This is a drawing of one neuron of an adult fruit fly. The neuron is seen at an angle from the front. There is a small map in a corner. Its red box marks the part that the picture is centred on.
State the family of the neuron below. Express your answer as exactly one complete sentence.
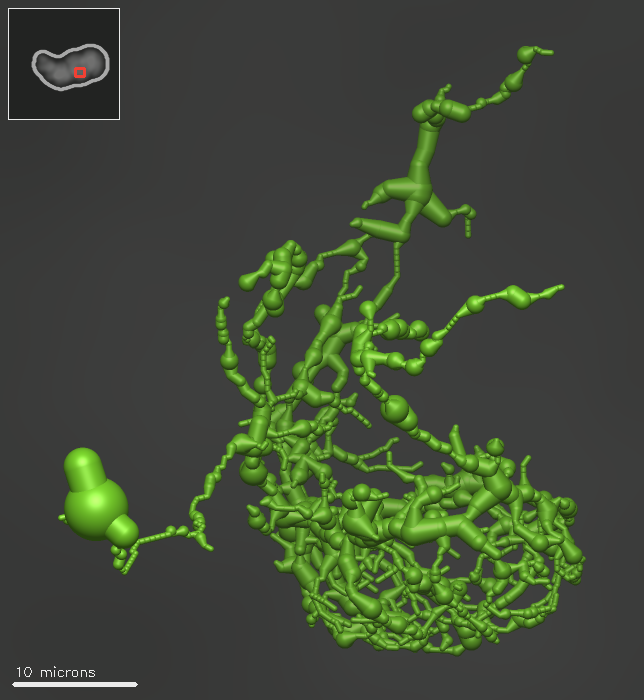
In terms of family, the neuron is hemilineage ALl1_dorsal.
